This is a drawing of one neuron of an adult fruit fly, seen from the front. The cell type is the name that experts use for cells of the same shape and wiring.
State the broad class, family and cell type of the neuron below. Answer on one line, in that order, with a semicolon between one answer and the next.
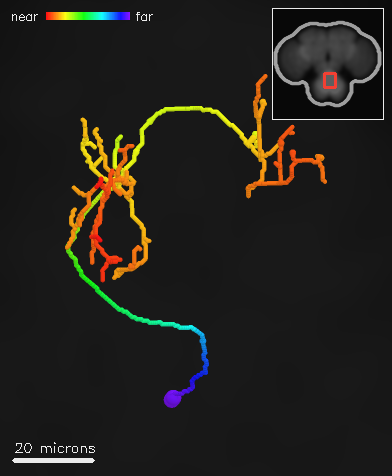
nerve-cord intrinsic neuron; hemilineage 06A; IN06A138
